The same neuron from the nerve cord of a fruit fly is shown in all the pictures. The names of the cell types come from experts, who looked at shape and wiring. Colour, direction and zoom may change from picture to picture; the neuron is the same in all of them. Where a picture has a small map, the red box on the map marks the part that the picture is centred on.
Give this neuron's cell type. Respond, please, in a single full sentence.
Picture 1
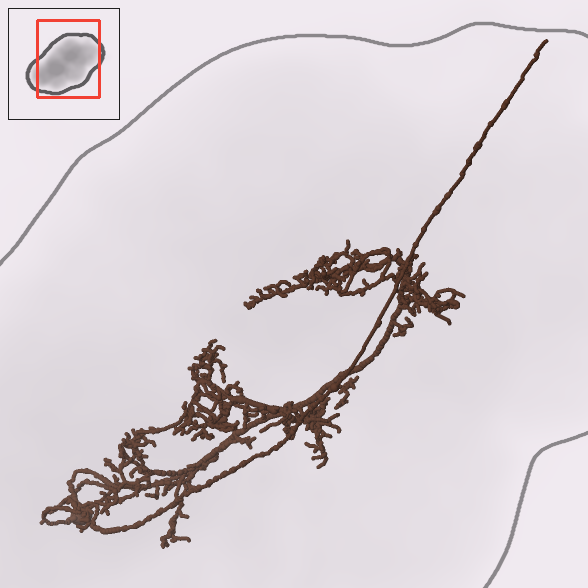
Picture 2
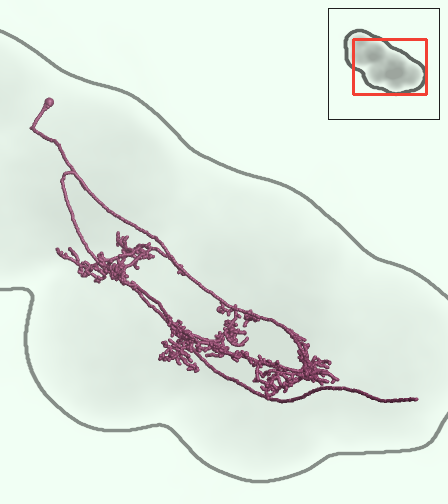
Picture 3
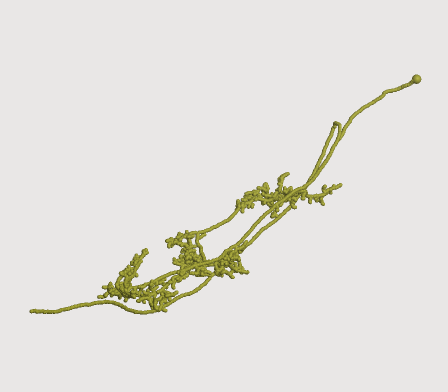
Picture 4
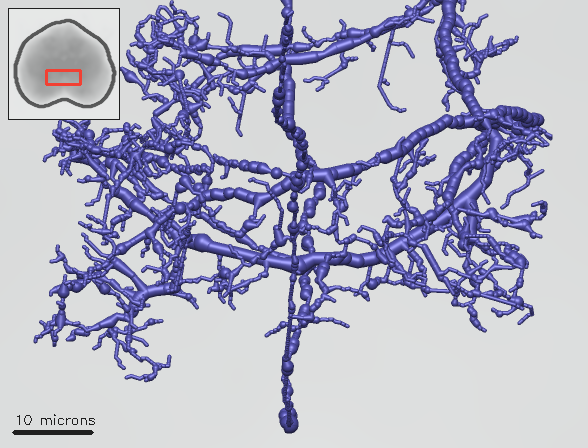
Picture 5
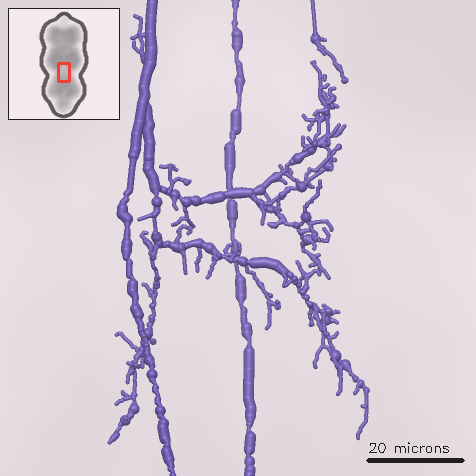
Included in the cell type ANXXX098 is this neuron.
